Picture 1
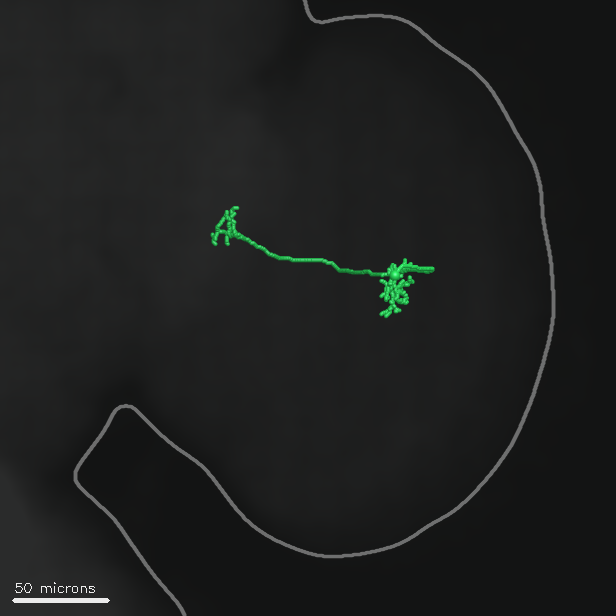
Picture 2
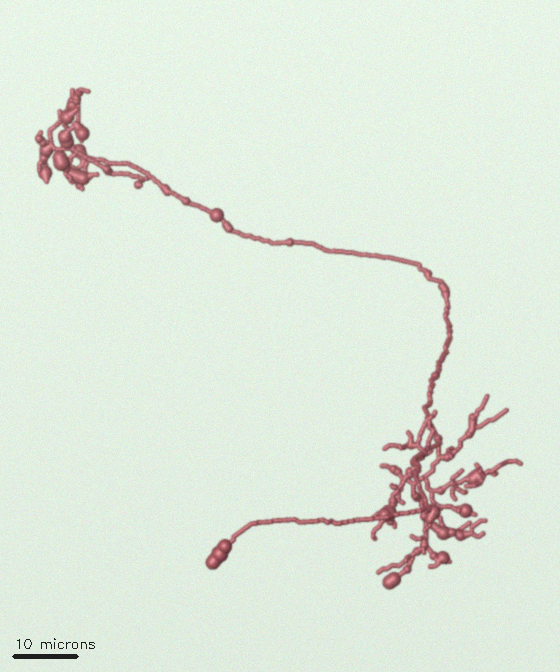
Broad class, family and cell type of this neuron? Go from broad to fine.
optic-lobe intrinsic neuron; Tm; Tm34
